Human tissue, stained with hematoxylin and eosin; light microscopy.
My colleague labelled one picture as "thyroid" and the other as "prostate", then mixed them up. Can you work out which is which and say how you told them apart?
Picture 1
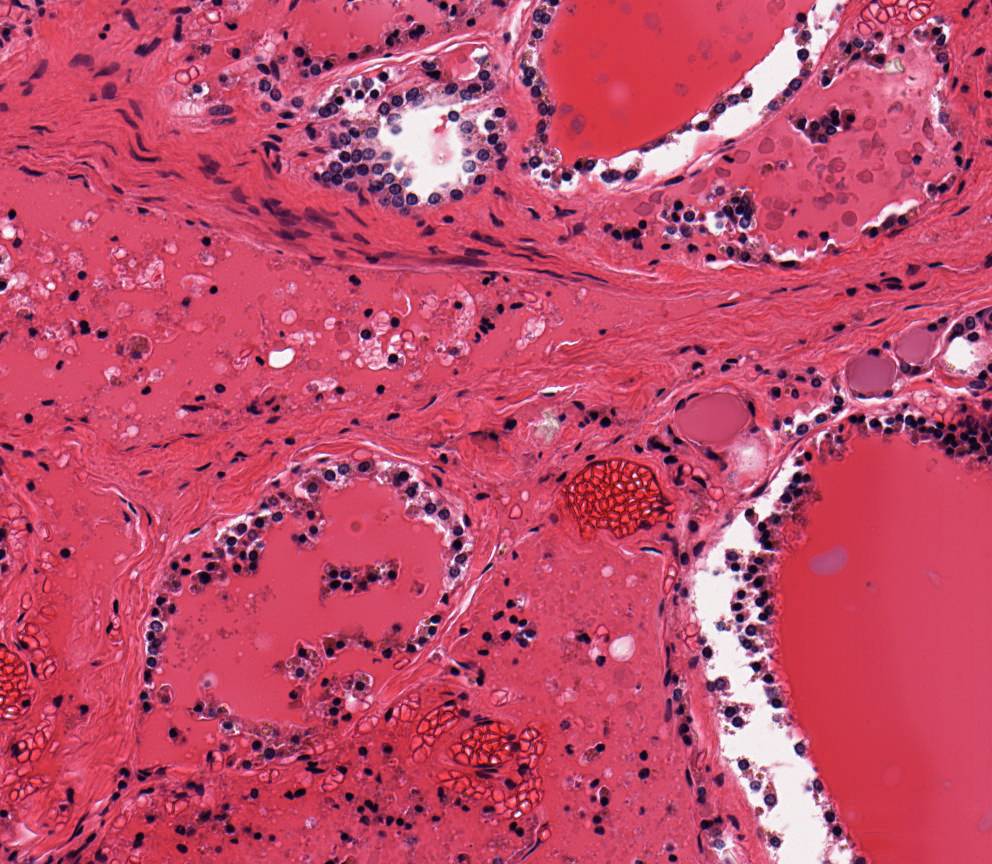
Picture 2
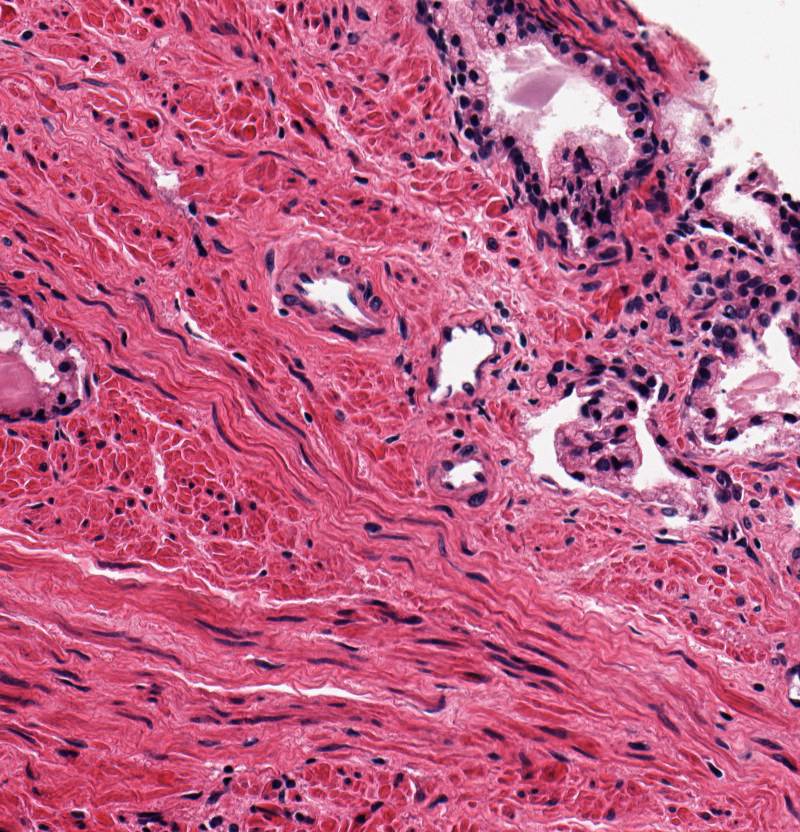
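Picture 1: thyroid. Picture 2: prostate. Thyroid: glandular spaces lined by small cells with round, dark nuclei; loose cells with pale, vacuolated cytoplasm in the pink material, central and left field. Tightly packed red blood cells in small vessels near centre and lower centre. Prostate: upper-right glands irregular in outline, epithelial folds projecting into lumina; small glands with open round lumina scattered among muscle centrally; pale pink amorphous material in some lumina, one at left edge.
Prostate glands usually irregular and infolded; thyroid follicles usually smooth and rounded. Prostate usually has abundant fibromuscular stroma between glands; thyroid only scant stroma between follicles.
No fat cells in either field.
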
